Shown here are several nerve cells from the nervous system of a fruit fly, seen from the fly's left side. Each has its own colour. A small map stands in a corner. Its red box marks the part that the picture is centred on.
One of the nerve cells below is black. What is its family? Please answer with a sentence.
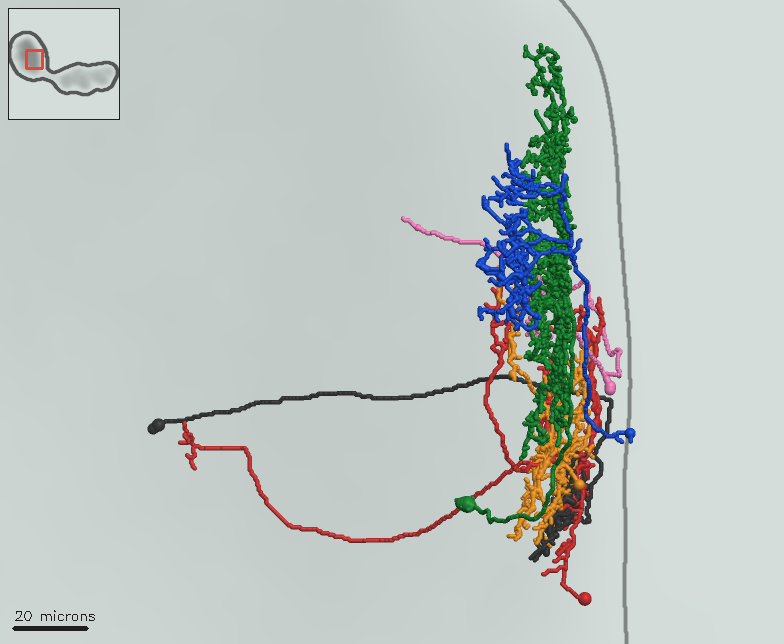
The family is LPi.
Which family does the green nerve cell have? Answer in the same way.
The family is LPi.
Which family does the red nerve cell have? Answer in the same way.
The family is Y.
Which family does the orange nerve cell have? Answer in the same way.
The family is Y.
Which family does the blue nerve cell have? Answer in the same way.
The family is LPi.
